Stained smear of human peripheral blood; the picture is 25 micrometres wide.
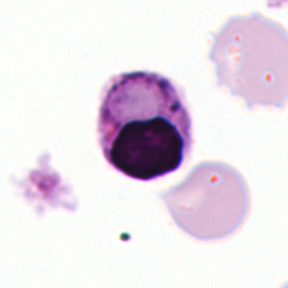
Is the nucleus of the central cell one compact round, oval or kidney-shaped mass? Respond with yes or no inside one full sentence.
Yes, within this cell the nucleus is one round, oval or kidney-shaped compact mass.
